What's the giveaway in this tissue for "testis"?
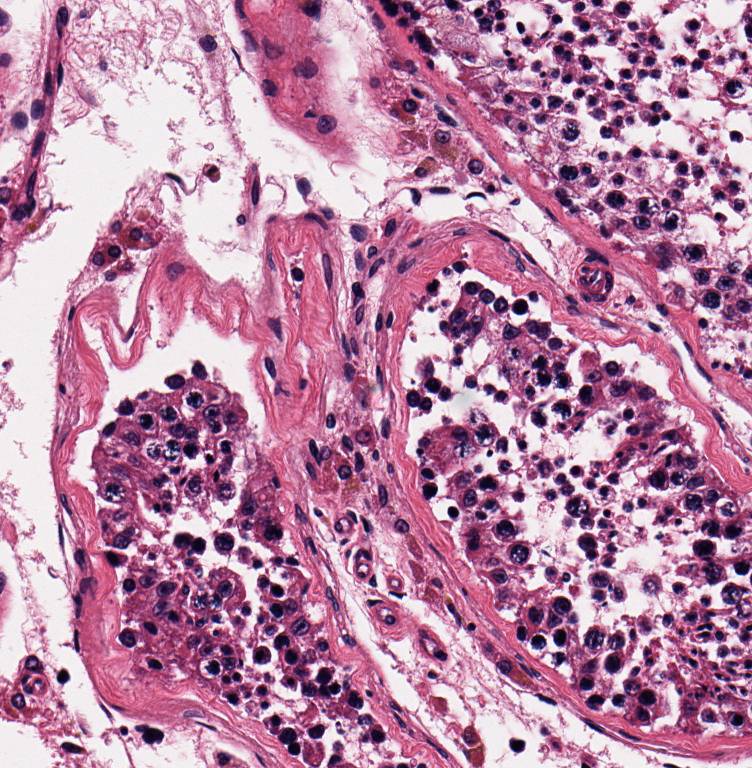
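This tissue is testis. Each tubule is bounded by a thick, wavy band of pink fibrous tissue holding flattened, elongated nuclei.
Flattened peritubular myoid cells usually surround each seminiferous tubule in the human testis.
Between the tubules, most clearly at top centre, lie clusters of polygonal cells with abundant pink cytoplasm and round nuclei.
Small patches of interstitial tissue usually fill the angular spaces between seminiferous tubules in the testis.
Some of the cells between tubules carry small golden-brown granules in their cytoplasm. Within the tubules, round cells with dark round nuclei lie loosely, many detached and scattered in the lumen.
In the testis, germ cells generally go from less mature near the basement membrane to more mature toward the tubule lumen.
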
